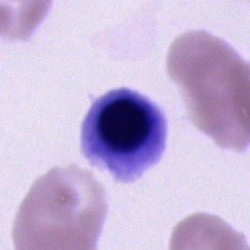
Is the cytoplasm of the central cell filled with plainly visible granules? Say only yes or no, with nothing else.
No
